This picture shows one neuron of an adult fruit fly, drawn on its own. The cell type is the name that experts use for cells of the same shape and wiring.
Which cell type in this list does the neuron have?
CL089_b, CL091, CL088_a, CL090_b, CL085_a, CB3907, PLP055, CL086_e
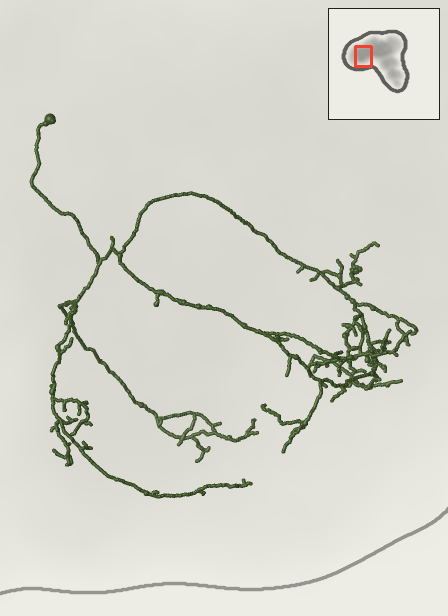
CL090_b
